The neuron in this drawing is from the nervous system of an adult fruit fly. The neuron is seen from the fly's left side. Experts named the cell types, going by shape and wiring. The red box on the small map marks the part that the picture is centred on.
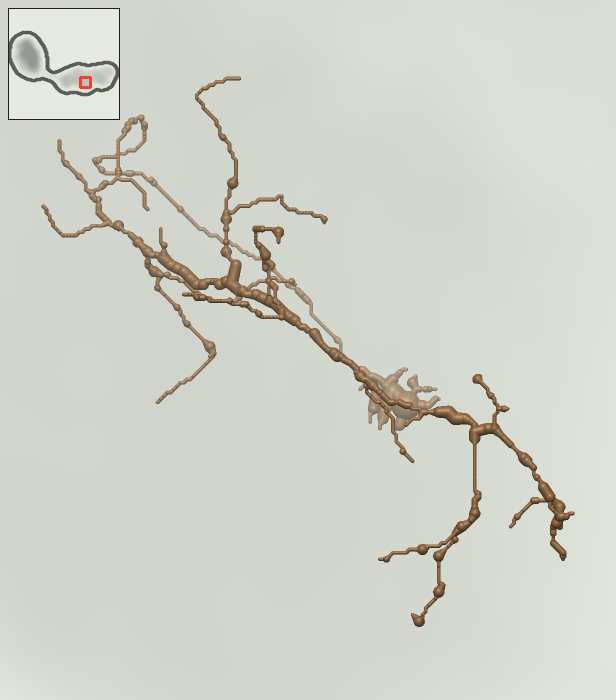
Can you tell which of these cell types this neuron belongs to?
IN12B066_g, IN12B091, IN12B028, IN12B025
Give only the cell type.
IN12B091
